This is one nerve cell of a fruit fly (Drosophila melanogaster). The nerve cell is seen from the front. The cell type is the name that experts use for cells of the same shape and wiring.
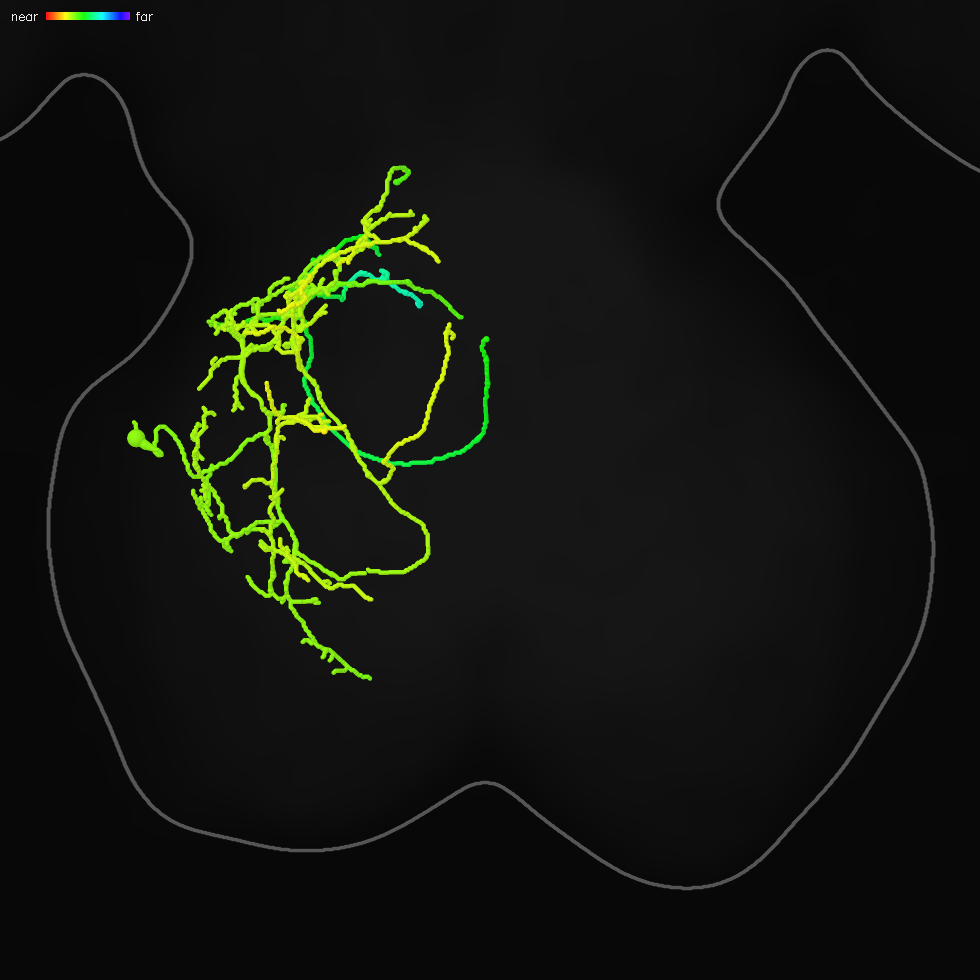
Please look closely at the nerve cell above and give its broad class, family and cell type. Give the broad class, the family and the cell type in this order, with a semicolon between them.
nerve-cord intrinsic neuron; hemilineage 17A; IN17A075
